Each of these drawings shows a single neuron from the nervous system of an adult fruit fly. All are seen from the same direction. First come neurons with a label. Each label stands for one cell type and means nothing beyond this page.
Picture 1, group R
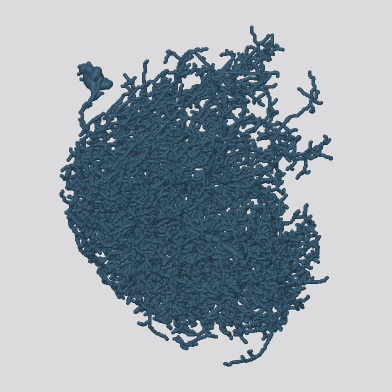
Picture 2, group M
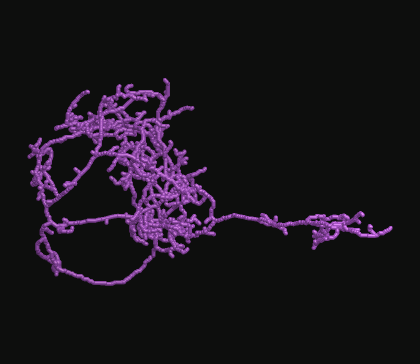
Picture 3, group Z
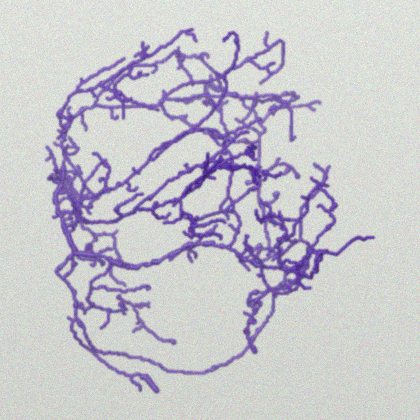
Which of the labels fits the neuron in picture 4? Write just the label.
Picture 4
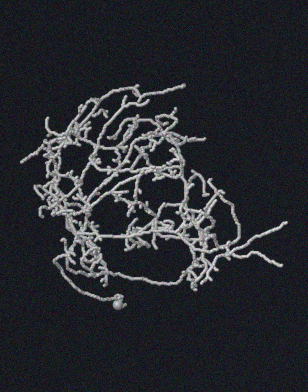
group Z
